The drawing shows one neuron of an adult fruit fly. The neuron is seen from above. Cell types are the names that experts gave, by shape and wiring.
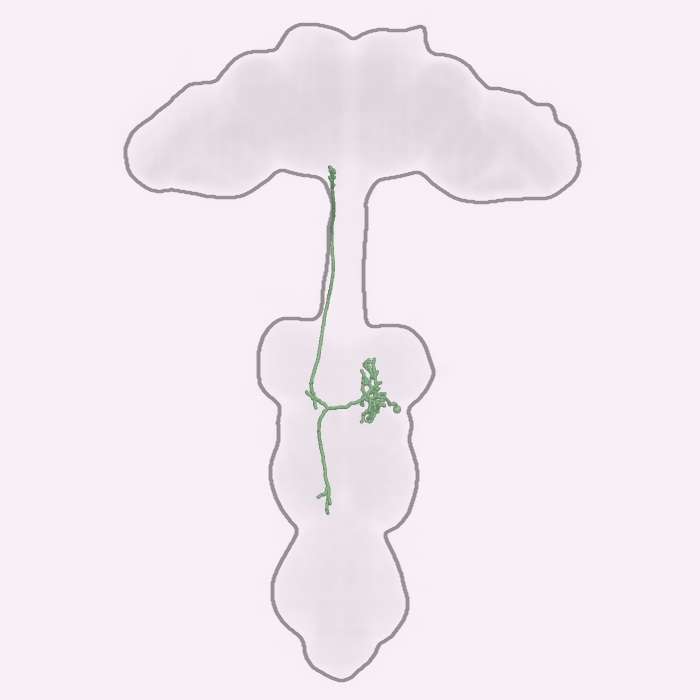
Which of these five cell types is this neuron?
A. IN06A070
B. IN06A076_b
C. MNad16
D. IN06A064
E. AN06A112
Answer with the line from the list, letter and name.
E. AN06A112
